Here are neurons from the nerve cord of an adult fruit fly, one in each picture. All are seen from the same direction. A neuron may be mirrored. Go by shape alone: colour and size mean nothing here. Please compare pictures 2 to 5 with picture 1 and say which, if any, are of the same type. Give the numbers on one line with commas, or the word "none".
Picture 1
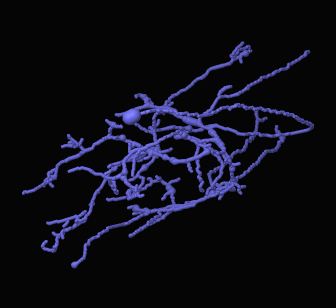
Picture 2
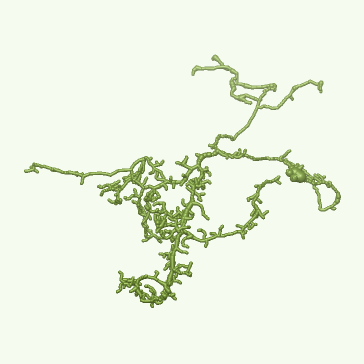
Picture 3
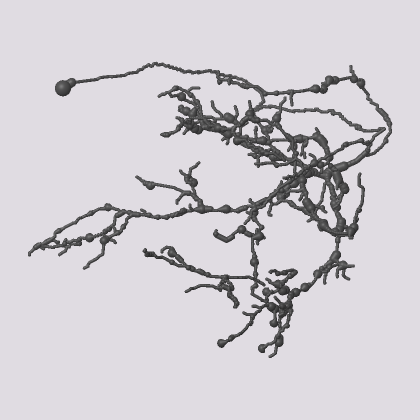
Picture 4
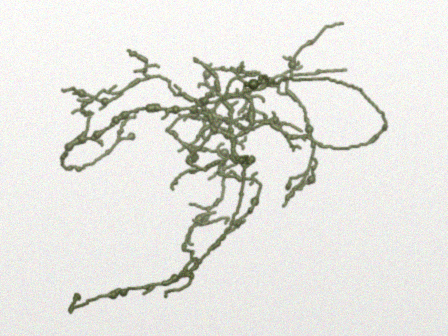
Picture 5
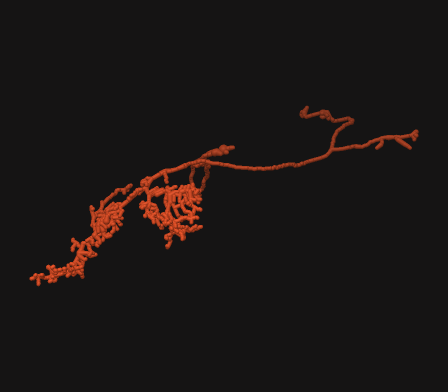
4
